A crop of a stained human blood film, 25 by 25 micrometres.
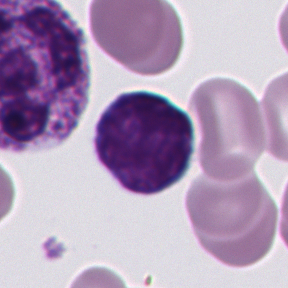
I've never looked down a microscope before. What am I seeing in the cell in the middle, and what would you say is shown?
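Nucleus: round in outline, about 9 micrometres across, filling nearly the whole cell. Cytoplasm: at most a very thin rim. Chromatin dense, deep purple, with coarse darker clumps. No granules seen. Surface without projections. Typical lymphocyte.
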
